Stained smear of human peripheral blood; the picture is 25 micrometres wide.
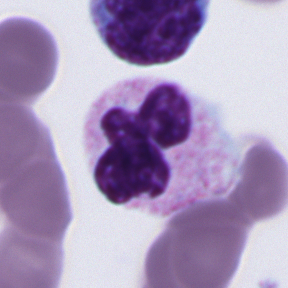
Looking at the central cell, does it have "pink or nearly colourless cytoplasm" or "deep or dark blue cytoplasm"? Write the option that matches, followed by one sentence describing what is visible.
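Pink or nearly colourless cytoplasm. The cytoplasm is plentiful and pale pinkish.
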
